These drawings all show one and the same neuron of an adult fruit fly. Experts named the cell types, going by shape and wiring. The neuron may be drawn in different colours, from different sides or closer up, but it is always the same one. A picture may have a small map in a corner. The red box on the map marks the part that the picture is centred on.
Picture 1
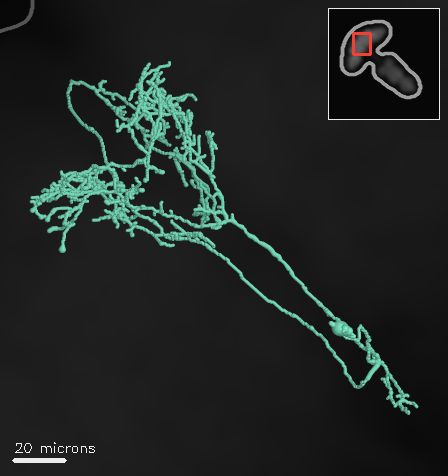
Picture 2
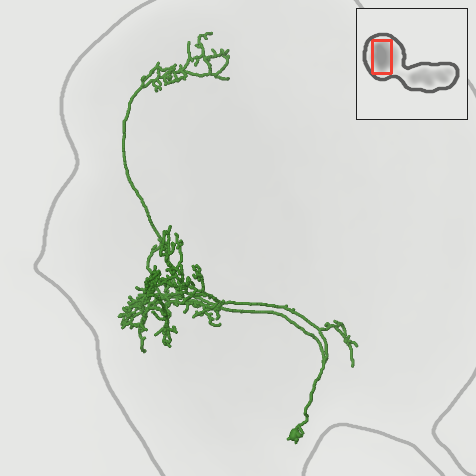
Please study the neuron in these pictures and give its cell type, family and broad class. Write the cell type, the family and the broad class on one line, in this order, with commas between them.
PRW056, hemilineage LB5, central-brain intrinsic neuron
